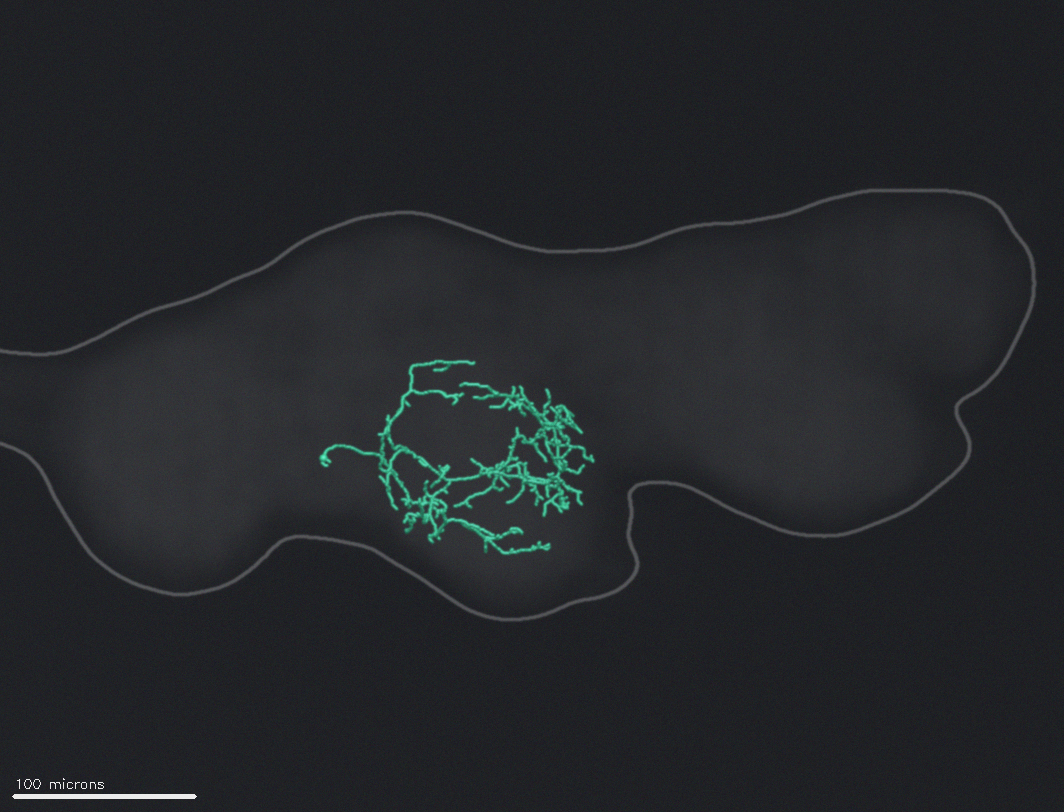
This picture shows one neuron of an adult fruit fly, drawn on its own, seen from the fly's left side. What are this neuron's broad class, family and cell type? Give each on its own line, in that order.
nerve-cord intrinsic neuron
hemilineage 16B
IN16B073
